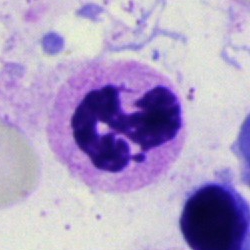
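Segmented neutrophil: here the nucleus breaks into several lobes linked by narrow strands, and its chromatin is dark purple and coarsely clumped. Around it lies plenty of pale pink cytoplasm, and I notice it is packed with fine, faint pinkish-lilac granules.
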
